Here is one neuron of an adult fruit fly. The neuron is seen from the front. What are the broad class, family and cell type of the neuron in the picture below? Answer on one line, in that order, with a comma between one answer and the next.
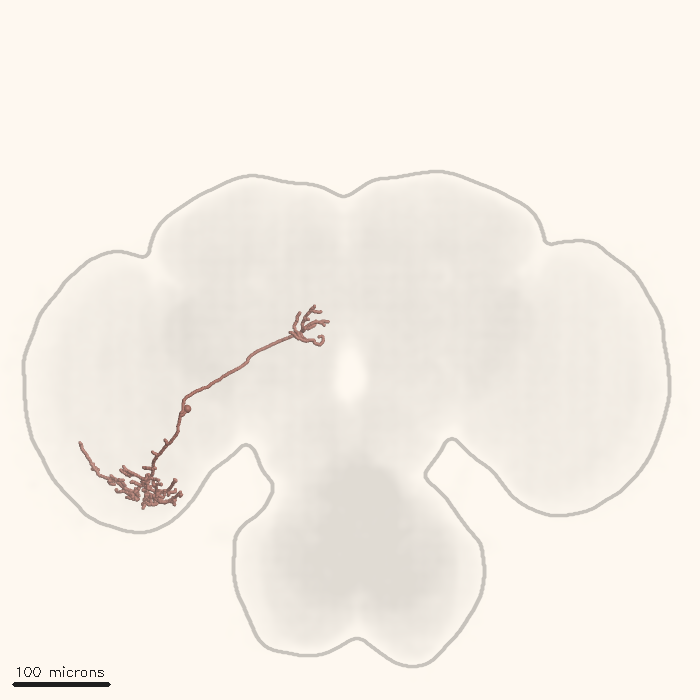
visual projection neuron, MeVP, MeVP7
